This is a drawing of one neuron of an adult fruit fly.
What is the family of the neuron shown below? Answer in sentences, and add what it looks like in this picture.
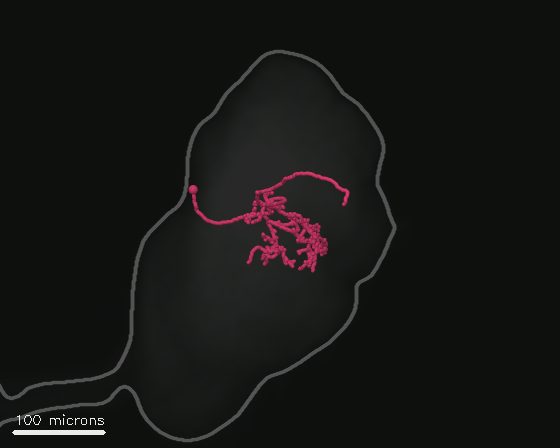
Its family is hemilineage DL1_ventral. This is a central-brain intrinsic neuron. By the scale bar it is about 170 microns wide in this view. As drawn here it is wider than it is tall.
